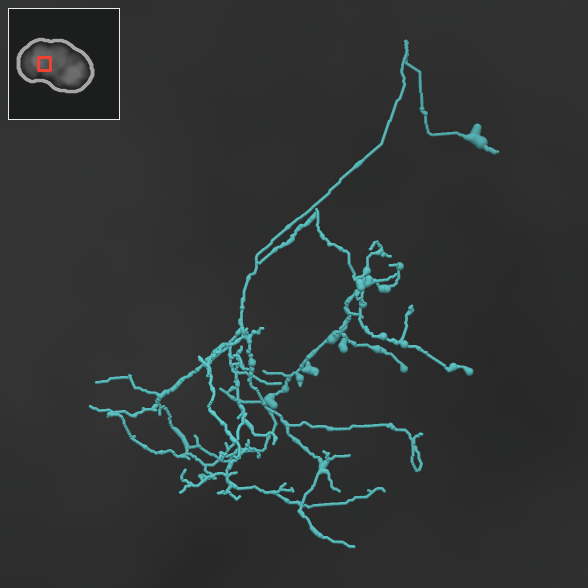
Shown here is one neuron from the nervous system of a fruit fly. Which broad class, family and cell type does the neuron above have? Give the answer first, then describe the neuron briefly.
Its broad class is central-brain intrinsic neuron. The family is hemilineage DM5_ventral. Its cell type is WED162. Its cell body lies at the upper right of the picture. The picture shows dozens of branch ends.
